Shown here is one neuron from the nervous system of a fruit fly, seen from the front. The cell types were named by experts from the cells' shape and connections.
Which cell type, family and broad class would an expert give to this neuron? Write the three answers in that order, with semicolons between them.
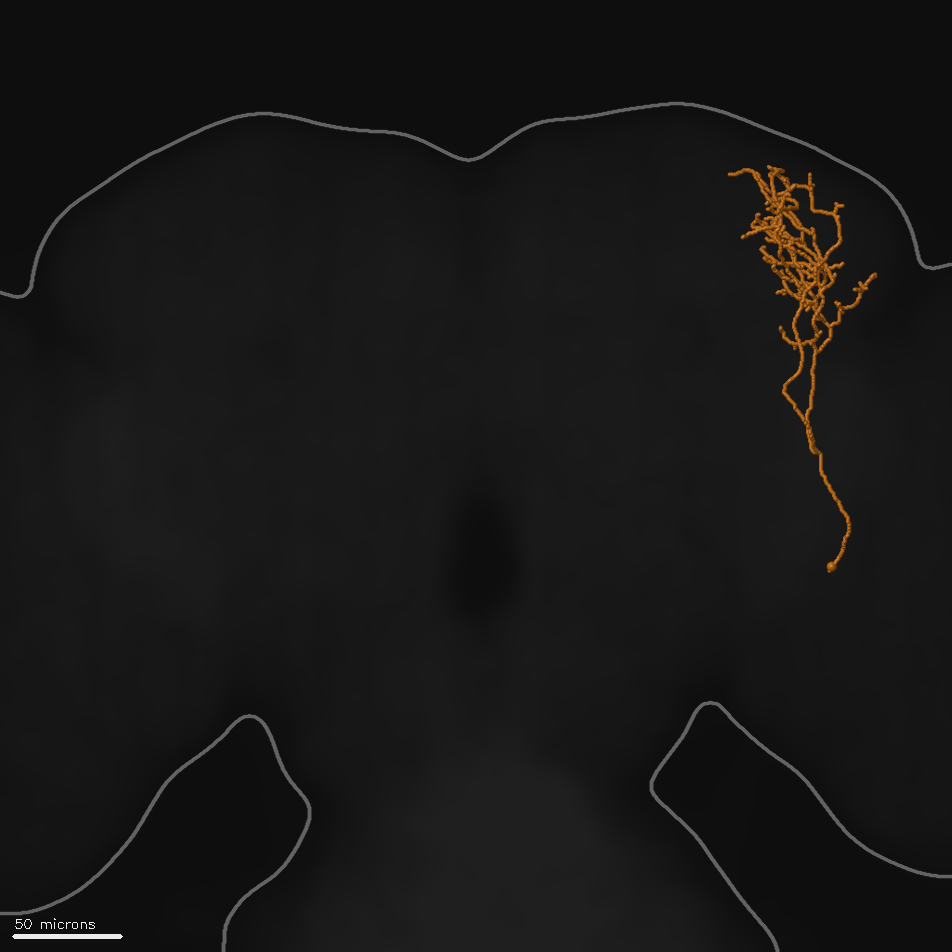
LHAV1f1; hemilineage VLPl&p2_lateral; central-brain intrinsic neuron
